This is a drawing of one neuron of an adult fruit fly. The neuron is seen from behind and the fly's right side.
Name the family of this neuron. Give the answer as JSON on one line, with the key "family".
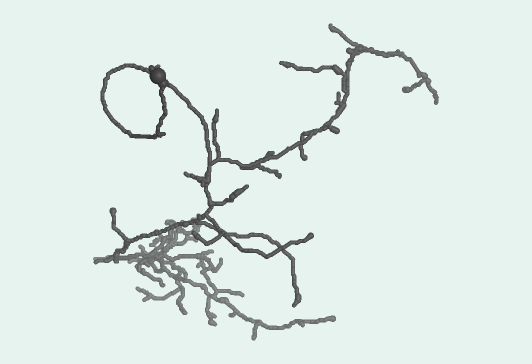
{"family": "hemilineage 03A"}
